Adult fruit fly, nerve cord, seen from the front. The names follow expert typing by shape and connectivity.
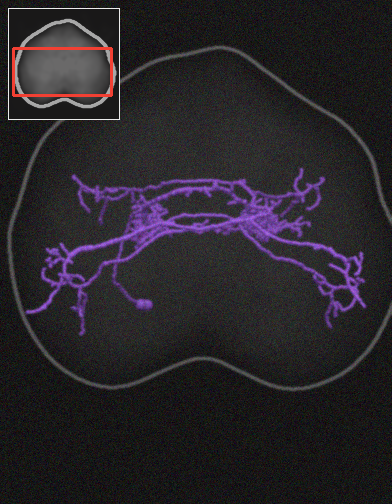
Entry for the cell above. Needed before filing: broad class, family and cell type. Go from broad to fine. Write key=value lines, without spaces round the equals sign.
broad_class=nerve-cord intrinsic neuron
family=hemilineage 07B
cell_type=IN07B002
